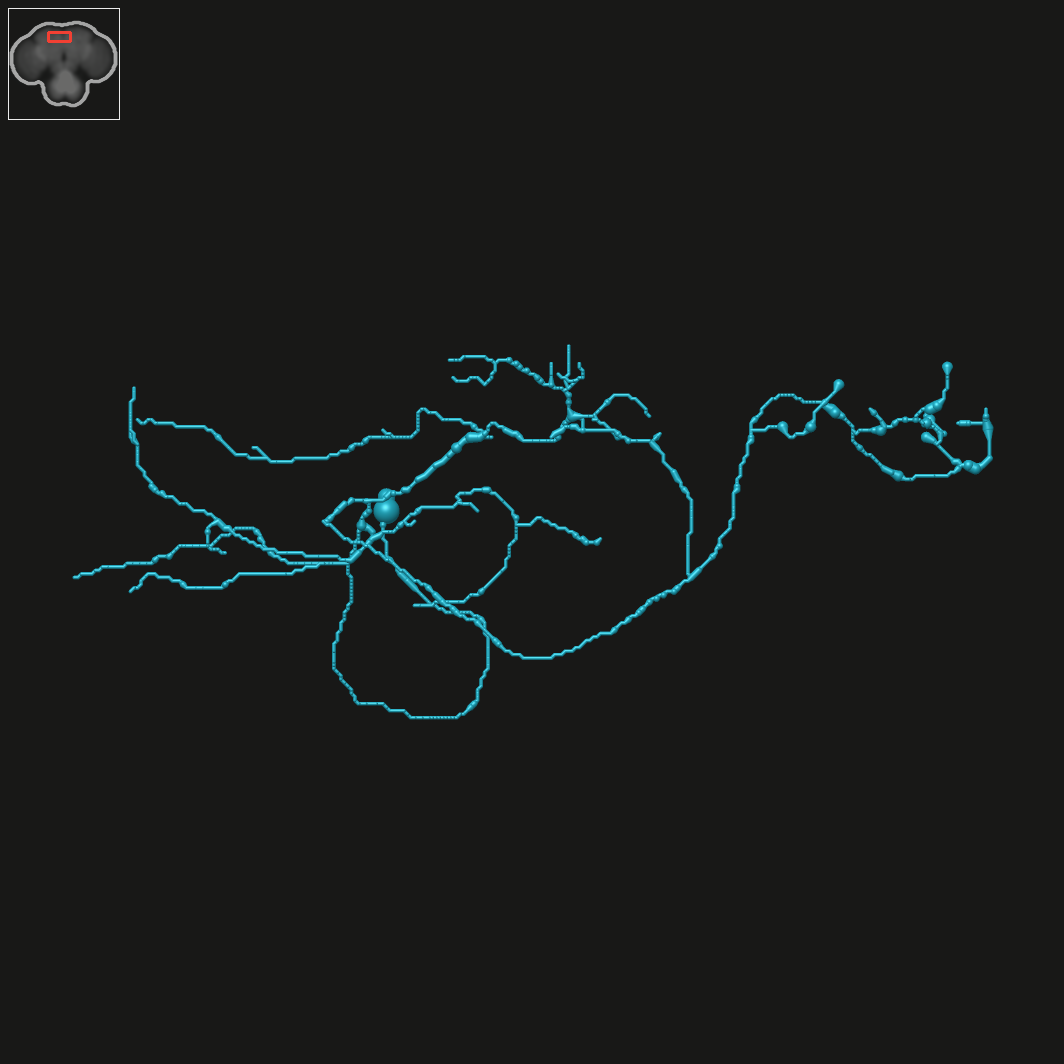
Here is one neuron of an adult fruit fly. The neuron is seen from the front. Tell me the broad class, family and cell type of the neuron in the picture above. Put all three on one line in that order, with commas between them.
central-brain intrinsic neuron, hemilineage DM3_dorso_medial, SMP521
